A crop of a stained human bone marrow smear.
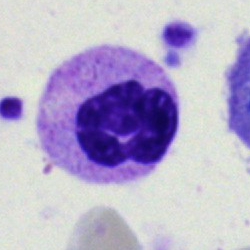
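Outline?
Round, smooth.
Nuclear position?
Slightly right of centre; wider rim of cytoplasm on the left.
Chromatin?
Dark purple, dense.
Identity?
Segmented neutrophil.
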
